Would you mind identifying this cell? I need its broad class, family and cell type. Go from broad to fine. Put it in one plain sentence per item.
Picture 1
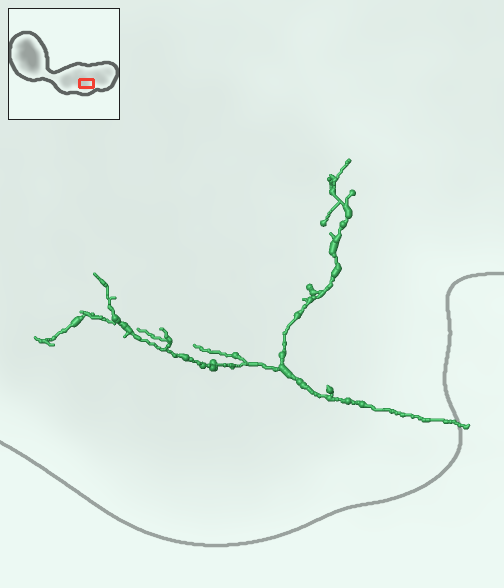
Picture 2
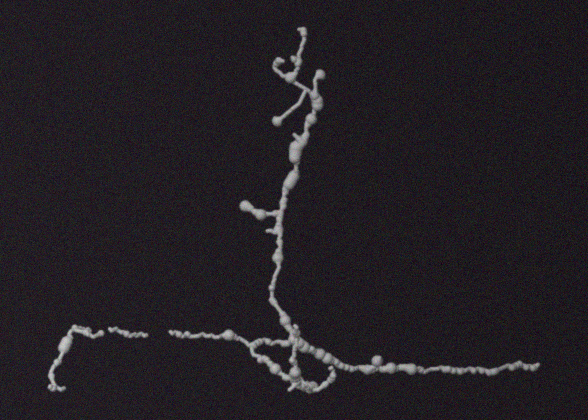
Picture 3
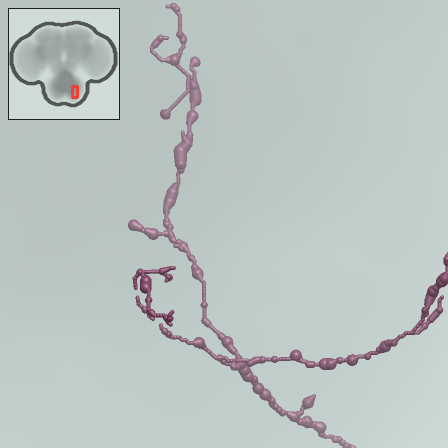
A sensory neuron entering the nerve cord of class mechanosensory proprioceptive, type SNpp51.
